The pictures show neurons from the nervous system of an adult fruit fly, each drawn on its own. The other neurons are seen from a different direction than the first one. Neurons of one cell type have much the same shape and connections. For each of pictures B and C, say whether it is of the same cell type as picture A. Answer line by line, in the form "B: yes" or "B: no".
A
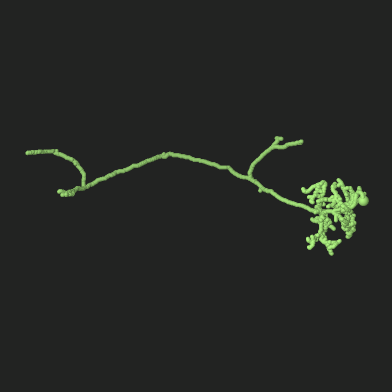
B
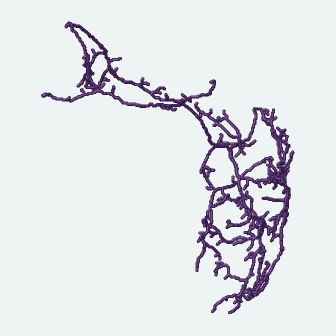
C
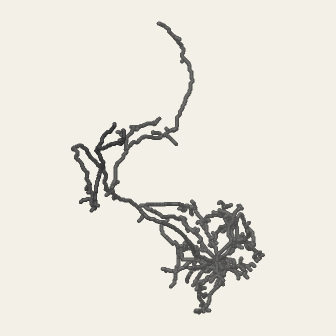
B: no
C: yes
